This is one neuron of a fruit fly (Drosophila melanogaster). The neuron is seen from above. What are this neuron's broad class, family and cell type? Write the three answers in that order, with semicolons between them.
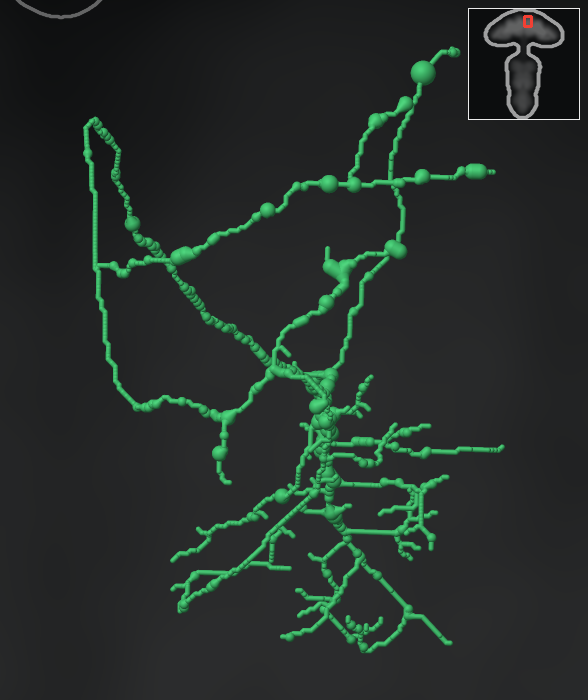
central-brain intrinsic neuron; hemilineage FLAa2; GNG597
